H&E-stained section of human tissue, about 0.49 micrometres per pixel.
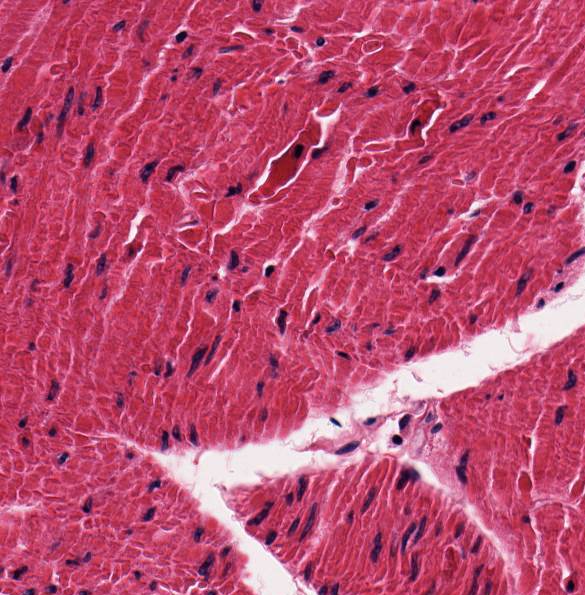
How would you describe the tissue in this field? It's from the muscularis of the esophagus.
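Closely packed muscle fibres fill the field, branching and joining rather than forming separate unbranched strands. Eosin stains the cytoplasm deep pink. A wide pale cleft crosses the lower half from left side toward right edge. A small top-centre vessel contains red blood cells.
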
